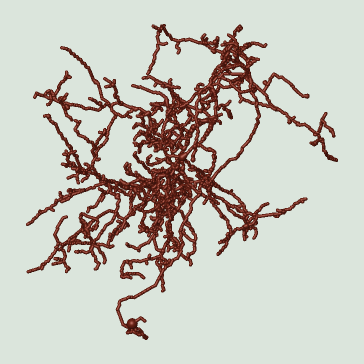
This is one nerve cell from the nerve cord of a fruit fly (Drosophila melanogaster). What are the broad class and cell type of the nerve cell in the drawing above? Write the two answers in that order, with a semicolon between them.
nerve-cord intrinsic neuron; INXXX242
